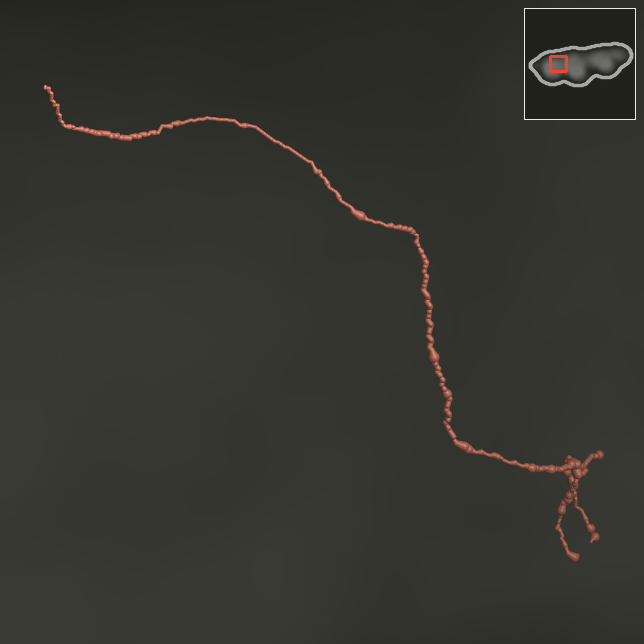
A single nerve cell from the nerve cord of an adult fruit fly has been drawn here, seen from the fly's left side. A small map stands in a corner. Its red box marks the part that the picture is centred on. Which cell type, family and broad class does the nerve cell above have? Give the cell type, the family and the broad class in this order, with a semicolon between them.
WG1; class gustatory; sensory neuron entering the nerve cord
